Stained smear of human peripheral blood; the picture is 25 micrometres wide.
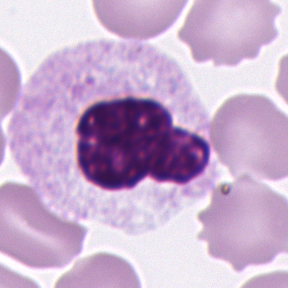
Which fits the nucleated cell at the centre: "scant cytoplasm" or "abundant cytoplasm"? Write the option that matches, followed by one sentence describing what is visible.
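Abundant cytoplasm. The cytoplasm is abundant and widest on the left side of the nucleus.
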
